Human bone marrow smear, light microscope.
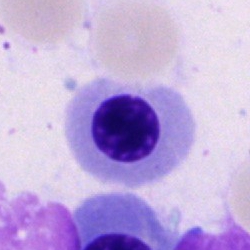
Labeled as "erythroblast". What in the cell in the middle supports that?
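This erythroblast has a smooth, roughly round outline, with a shallow notch at the top.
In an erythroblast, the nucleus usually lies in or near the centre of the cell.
Here the cytoplasm forms a wide rim all round the nucleus, which fits that usual position. The chromatin is dark purple and coarsely clumped, with small paler patches. The cytoplasm is pale lilac-blue.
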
